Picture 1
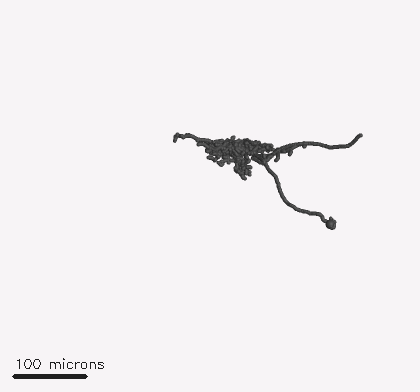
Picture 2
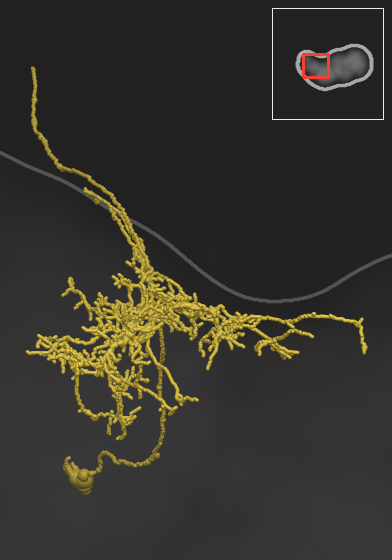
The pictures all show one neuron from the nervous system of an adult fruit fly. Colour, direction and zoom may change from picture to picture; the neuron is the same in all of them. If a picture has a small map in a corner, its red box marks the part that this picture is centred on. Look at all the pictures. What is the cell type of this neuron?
MNad28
